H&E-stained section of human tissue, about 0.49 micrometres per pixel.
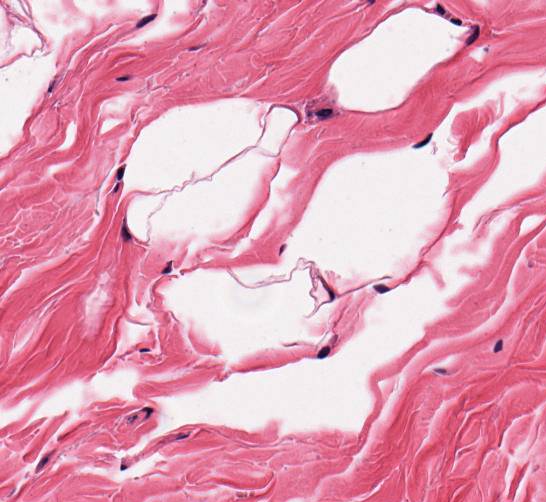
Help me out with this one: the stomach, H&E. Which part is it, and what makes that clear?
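Here we have dense connective tissue. Follow the pink collagen bundles and see how few nuclei lie between them, each small, dark and elongated.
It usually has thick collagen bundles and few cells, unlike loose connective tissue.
The bundles surround several large clear spaces in the centre and upper part, crossed by thin wispy pink strands.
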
